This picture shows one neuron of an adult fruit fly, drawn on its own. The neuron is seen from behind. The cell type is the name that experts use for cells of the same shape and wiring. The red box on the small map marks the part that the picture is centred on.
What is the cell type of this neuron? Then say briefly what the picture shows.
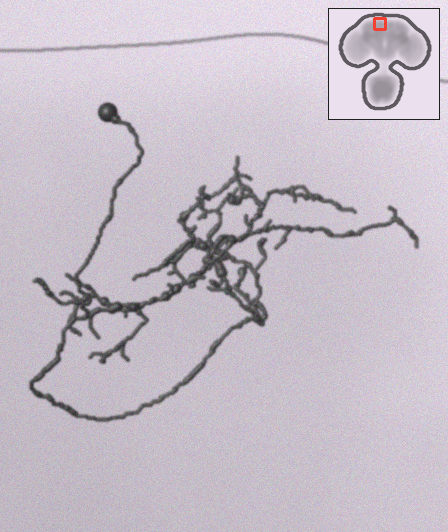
Its cell type is SMP355. This is a central-brain intrinsic neuron. The cell body can be seen at the upper left of the picture. Dozens of branch ends can be seen.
